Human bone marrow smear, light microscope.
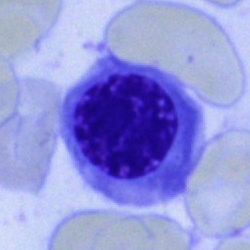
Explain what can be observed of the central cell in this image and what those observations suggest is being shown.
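Blue cytoplasm here, and its rim is wider on the right and lower sides than on the upper left. There aren't any granules visible in it, and no vacuoles either. So it's an erythroblast.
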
